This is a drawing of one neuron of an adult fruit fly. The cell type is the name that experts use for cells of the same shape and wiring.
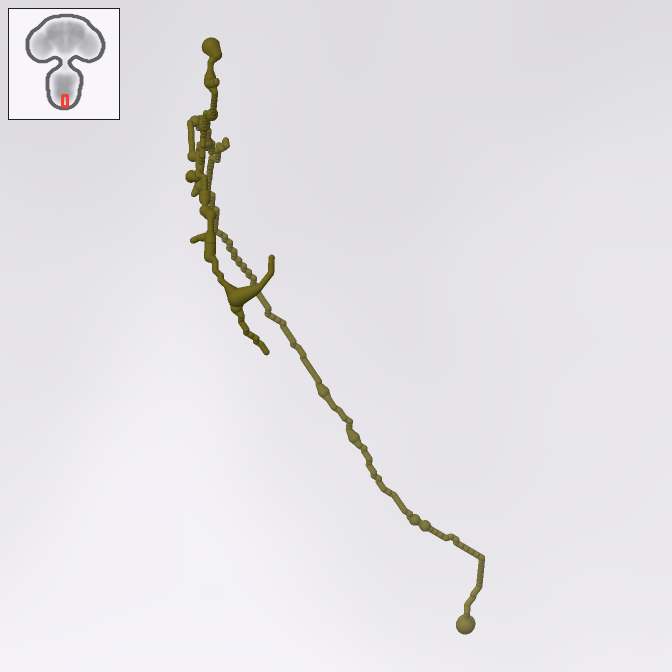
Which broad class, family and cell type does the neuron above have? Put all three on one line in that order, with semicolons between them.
sensory neuron entering the nerve cord; class chemosensory; SNch10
